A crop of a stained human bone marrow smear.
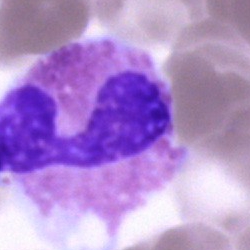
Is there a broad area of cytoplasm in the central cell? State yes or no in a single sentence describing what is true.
Yes, what surrounds the nucleus is a broad expanse of cytoplasm.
